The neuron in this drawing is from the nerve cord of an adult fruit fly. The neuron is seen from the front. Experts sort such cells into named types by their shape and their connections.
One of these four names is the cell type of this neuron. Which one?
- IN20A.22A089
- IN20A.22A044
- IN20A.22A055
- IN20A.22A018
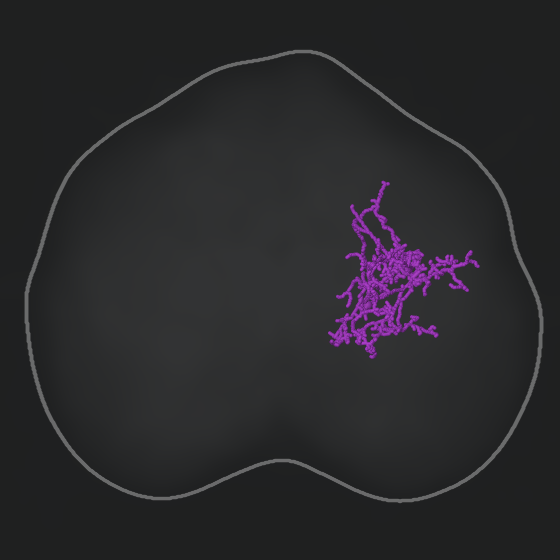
IN20A.22A055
